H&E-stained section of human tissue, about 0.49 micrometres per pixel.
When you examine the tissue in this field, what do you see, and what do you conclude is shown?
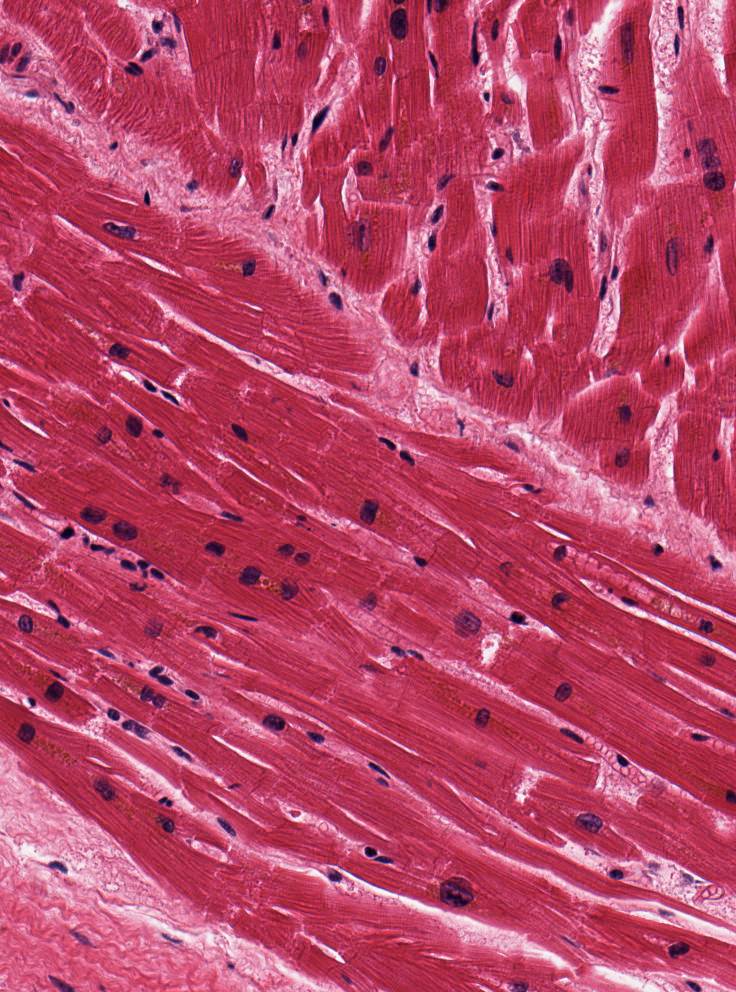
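Follow a muscle fibre: fine cross-striations run along it. The fibres branch and join neighbours, each with an oval nucleus in its middle. In the lower-left bundle, small yellow-brown granules sit at the ends of some nuclei. This is the left ventricle of the heart.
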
